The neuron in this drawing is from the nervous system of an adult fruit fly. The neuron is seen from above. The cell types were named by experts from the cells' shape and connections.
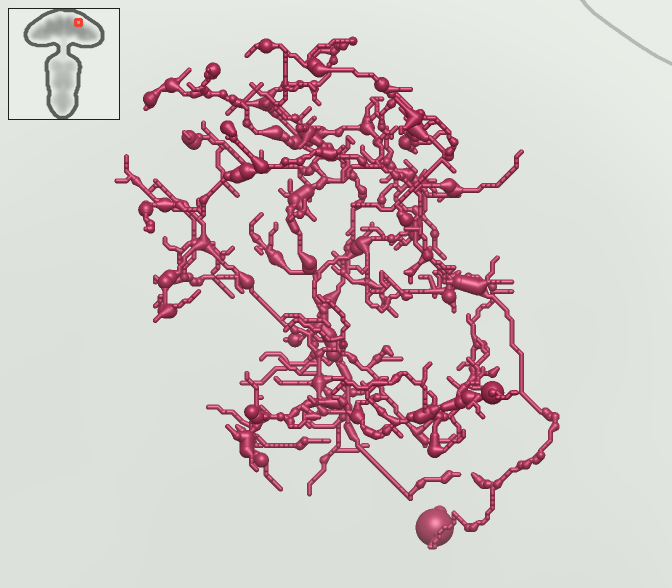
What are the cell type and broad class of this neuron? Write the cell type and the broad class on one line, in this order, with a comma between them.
CB2642, central-brain intrinsic neuron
